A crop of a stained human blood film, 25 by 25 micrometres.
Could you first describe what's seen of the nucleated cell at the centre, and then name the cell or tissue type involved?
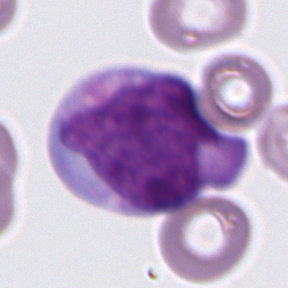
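The nucleus occupies most of the cell, leaving pale grey-blue cytoplasm in which no distinct granules can be made out. Red cells press against the right side of the cell. The cell is an atypical promyelocyte.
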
